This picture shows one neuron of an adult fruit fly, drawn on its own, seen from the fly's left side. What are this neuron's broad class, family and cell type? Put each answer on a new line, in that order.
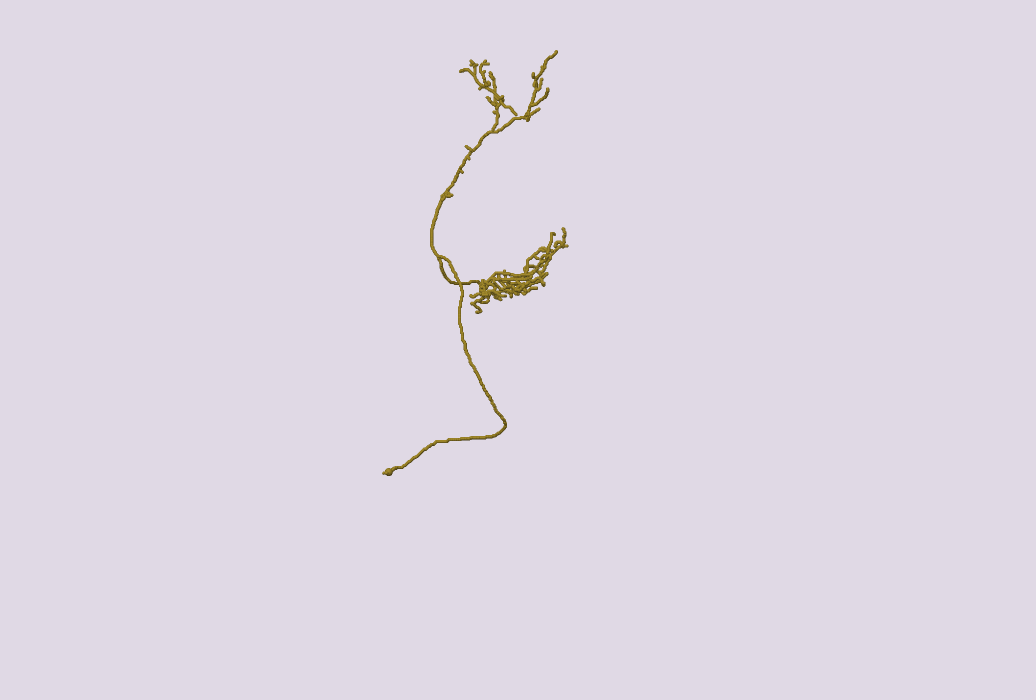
central-brain intrinsic neuron
hemilineage LALv1_dorsal
FB1F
